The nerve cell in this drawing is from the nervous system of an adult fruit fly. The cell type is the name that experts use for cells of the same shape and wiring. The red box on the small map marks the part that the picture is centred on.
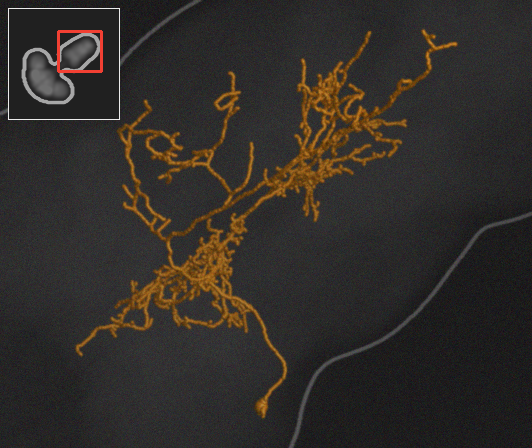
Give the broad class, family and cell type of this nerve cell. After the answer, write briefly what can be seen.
It is a nerve-cord intrinsic neuron. The family is hemilineage 18B. It is of cell type IN18B017. It is in the nerve cord and does not reach the brain. The picture shows dozens of branch ends.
